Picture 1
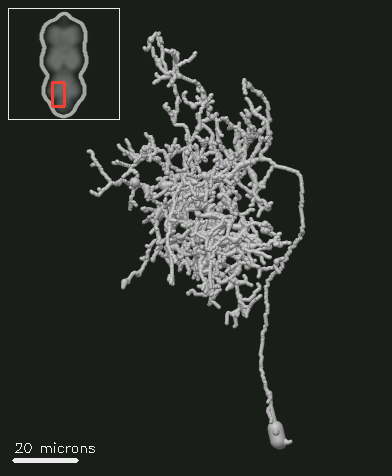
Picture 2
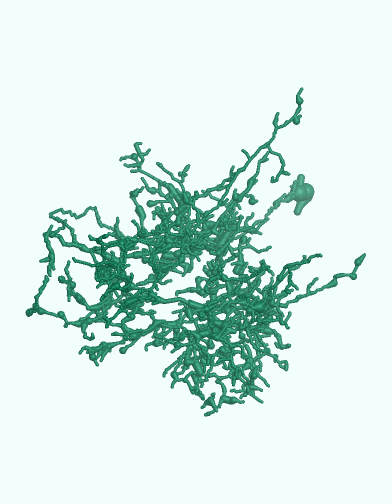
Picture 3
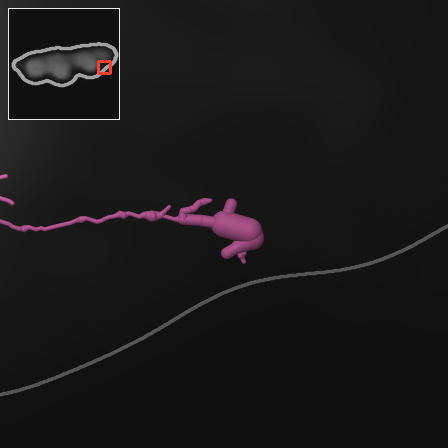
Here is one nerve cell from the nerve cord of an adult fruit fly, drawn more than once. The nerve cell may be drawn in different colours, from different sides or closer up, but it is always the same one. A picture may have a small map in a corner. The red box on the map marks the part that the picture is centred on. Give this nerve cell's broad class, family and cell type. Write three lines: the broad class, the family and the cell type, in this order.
nerve-cord intrinsic neuron
hemilineage 01B
IN01B006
